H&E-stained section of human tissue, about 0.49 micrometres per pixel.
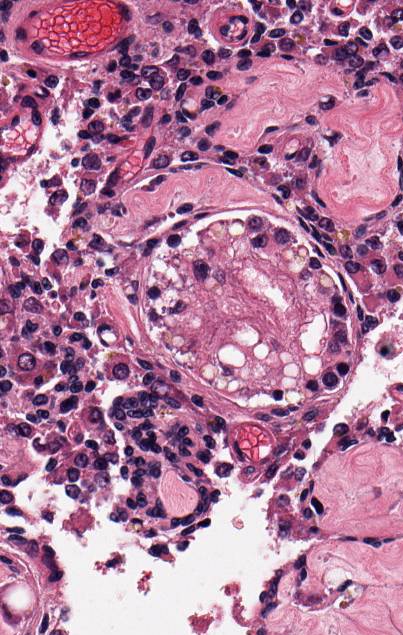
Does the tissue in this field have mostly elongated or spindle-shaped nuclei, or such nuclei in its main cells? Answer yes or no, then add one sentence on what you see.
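No. The tissue around the central structure is crowded with small cells that have round, dark-staining nuclei.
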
